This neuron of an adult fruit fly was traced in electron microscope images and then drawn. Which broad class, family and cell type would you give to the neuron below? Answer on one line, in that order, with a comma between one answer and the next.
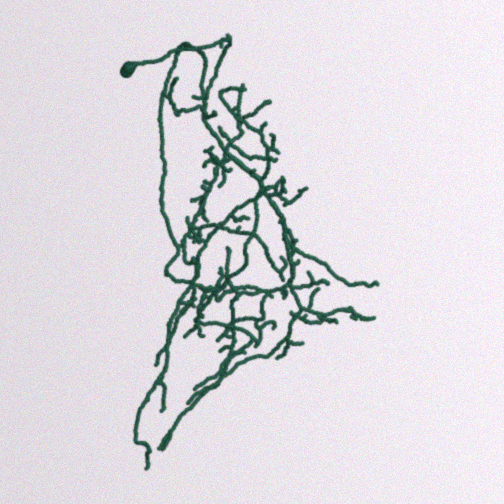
central-brain intrinsic neuron, hemilineage PSp2, PS221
